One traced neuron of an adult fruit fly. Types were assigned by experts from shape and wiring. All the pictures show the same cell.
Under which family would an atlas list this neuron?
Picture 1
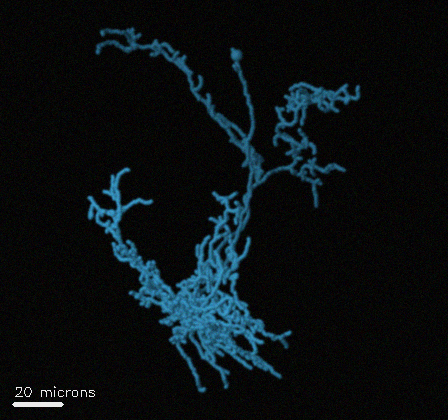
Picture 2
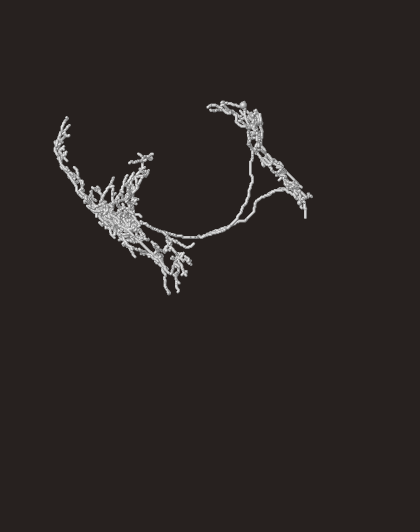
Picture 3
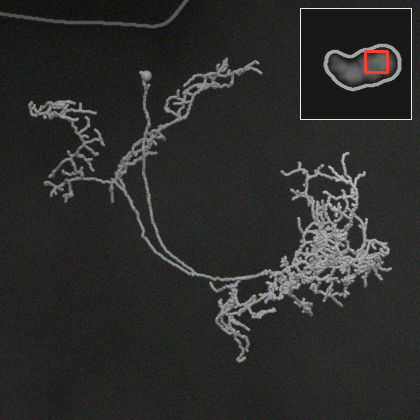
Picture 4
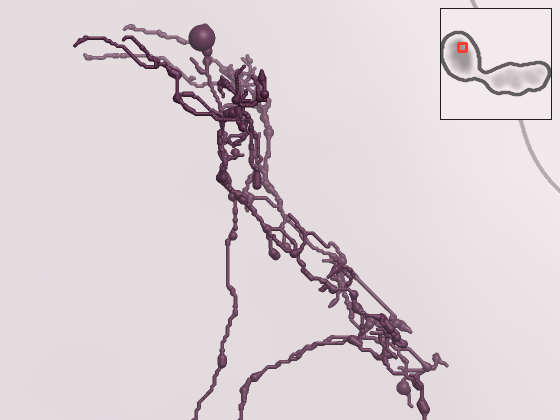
hemilineage DM1_antero_dorsal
